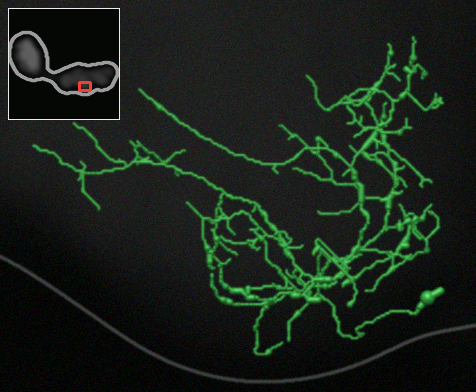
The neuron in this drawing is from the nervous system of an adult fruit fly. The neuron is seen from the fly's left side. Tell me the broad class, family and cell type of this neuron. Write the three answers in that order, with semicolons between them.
nerve-cord intrinsic neuron; hemilineage 01B; IN01B024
